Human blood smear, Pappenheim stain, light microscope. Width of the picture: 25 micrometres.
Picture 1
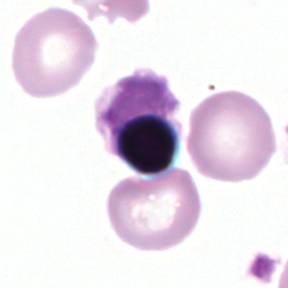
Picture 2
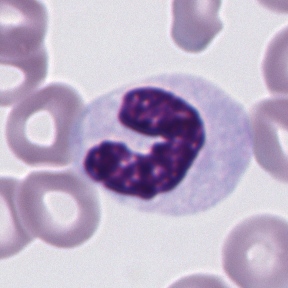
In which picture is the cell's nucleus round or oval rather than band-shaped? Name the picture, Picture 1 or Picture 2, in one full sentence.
In Picture 1, the cell's nucleus takes the form of one compact round or oval mass.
